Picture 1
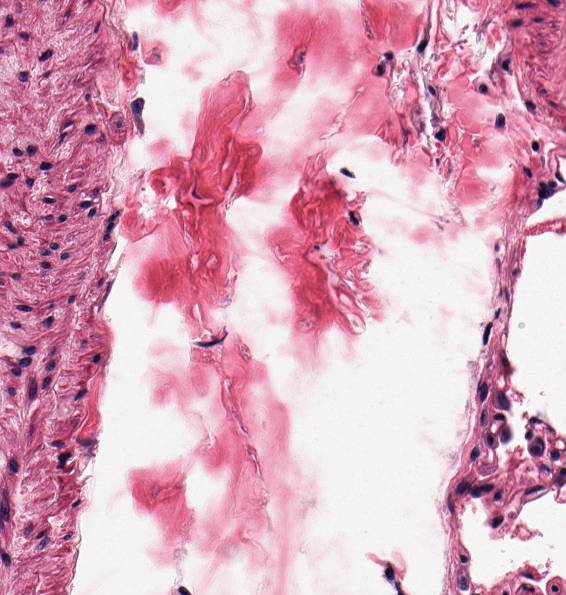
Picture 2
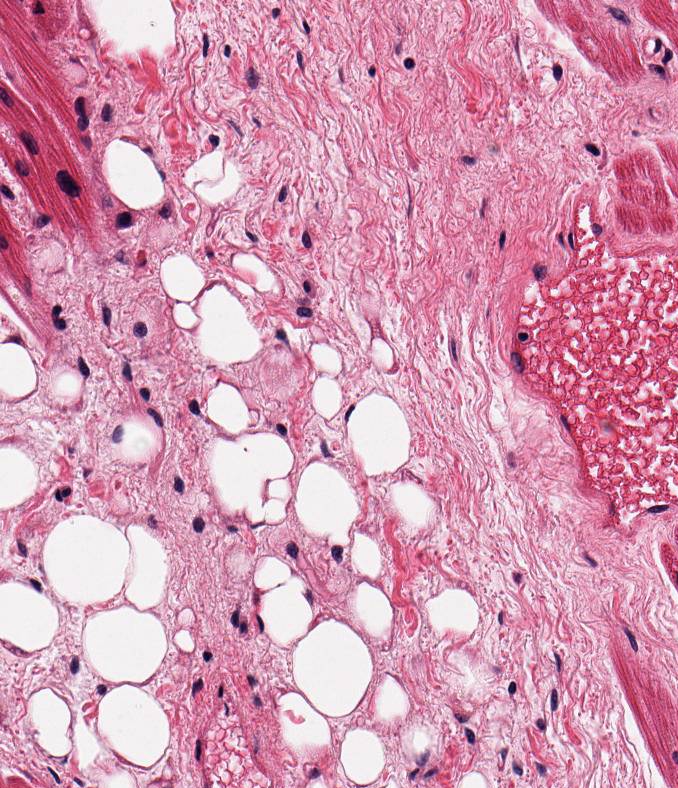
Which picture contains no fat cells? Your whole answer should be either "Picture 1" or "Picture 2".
Picture 1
